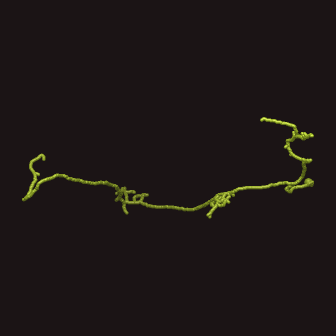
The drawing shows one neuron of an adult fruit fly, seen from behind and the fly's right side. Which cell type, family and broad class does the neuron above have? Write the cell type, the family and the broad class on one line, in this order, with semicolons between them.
AOTU040; hemilineage AOTUv3_ventral; central-brain intrinsic neuron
